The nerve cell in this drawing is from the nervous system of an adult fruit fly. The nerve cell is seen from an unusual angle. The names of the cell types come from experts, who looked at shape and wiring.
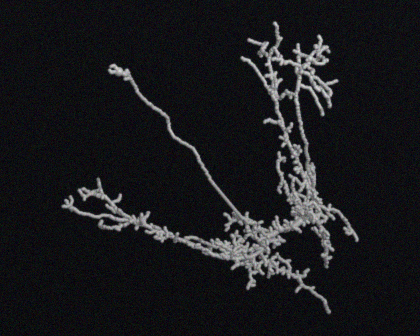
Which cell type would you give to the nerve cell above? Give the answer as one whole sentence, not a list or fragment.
It is IN12B018 that is the cell type of the nerve cell.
